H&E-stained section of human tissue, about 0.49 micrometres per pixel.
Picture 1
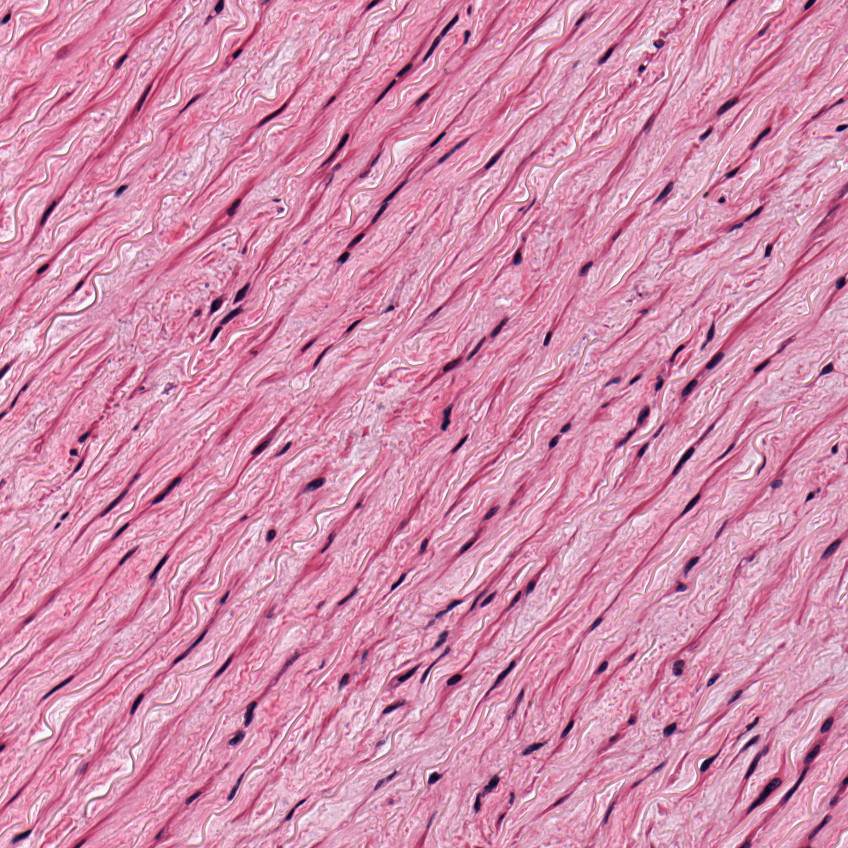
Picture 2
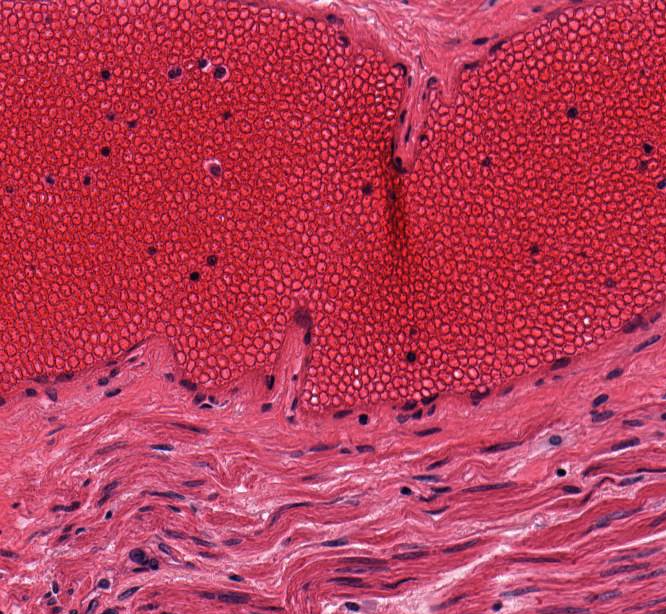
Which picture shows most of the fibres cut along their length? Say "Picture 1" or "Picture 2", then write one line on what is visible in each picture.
Picture 1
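In picture 1: Pink fibre bundles run in parallel across the whole field, from lower left to upper right.
In picture 2: Small dark round nuclei are scattered sparsely among the cross-cut fibres.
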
